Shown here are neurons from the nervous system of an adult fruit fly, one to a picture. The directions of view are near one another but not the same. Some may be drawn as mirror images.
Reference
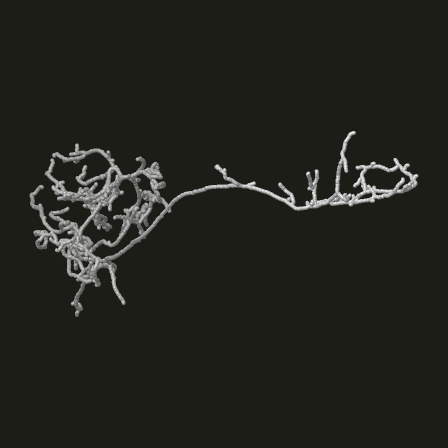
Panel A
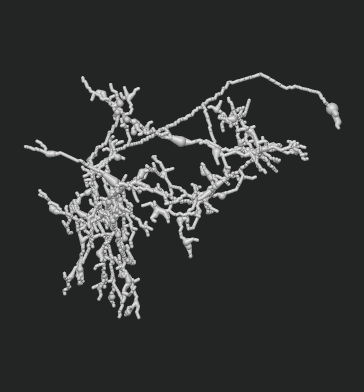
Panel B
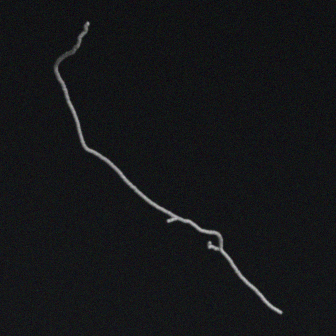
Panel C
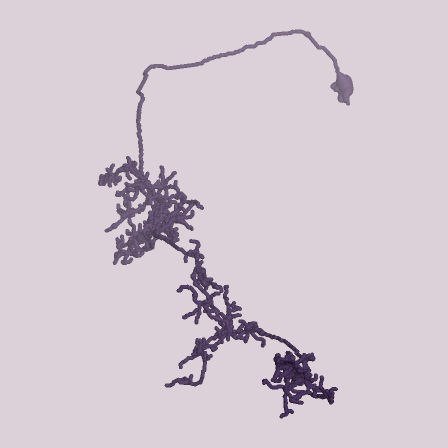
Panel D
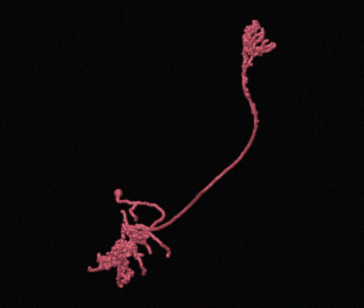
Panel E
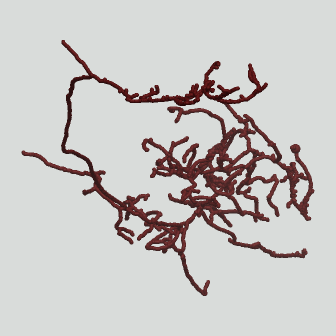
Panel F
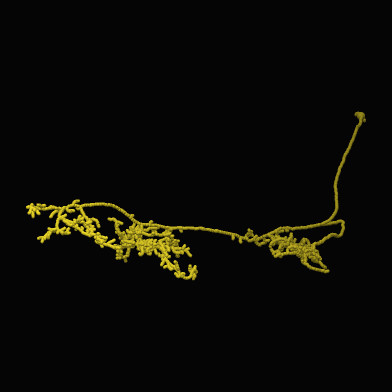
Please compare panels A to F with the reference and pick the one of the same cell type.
E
